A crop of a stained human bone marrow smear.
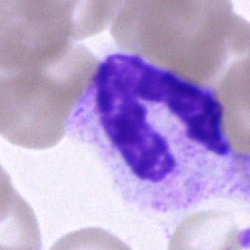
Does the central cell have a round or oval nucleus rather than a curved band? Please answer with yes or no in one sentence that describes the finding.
No, rather than one compact mass, the nucleus is drawn out into a curved band without separate lobes.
